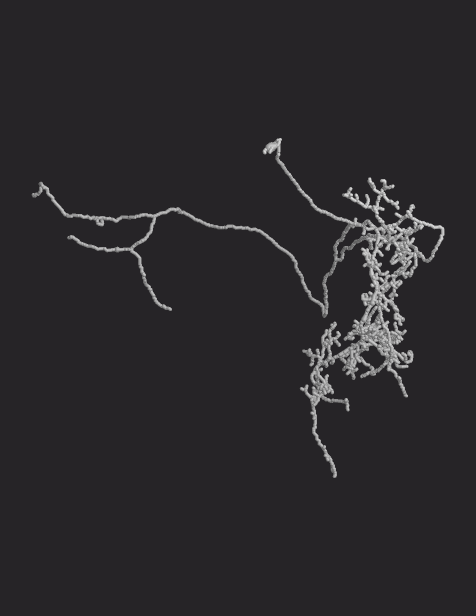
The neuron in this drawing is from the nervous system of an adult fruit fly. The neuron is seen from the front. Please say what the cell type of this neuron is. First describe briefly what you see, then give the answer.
The picture shows dozens of branch ends. In this view it is about as wide as it is tall. Its broad class is central-brain intrinsic neuron. Its cell type is ICL013m_a.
